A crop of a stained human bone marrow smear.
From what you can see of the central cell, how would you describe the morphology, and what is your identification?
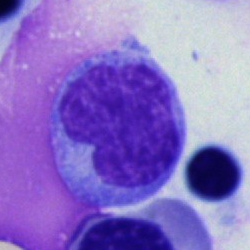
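Most of the cell is nucleus, set toward the upper right, with purple chromatin that looks streaky rather than solidly dark. The cytoplasm is a pale greyish blue and is widest in the notch at the nucleus's lower left. That's a monocyte.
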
